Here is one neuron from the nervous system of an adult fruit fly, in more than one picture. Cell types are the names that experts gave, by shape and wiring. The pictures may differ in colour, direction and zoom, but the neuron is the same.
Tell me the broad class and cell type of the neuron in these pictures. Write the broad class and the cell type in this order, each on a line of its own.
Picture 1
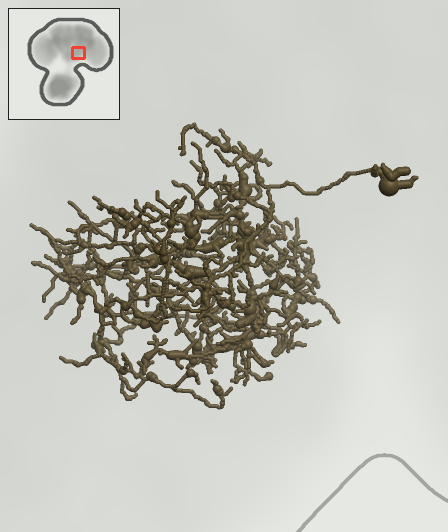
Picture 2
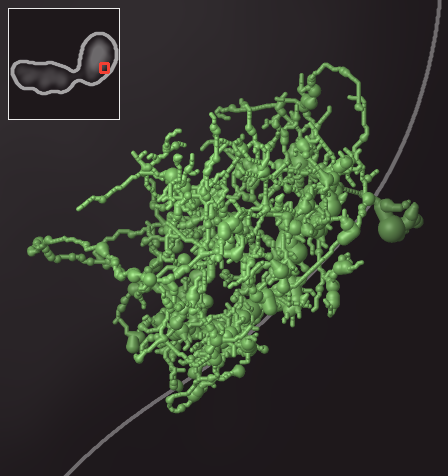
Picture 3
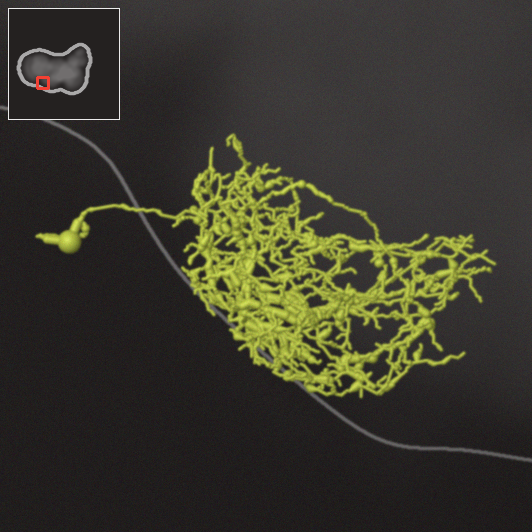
central-brain intrinsic neuron
GNG174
